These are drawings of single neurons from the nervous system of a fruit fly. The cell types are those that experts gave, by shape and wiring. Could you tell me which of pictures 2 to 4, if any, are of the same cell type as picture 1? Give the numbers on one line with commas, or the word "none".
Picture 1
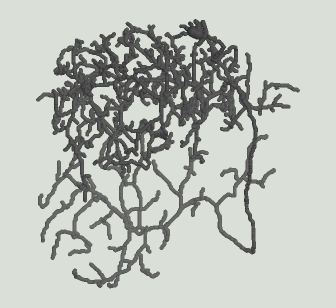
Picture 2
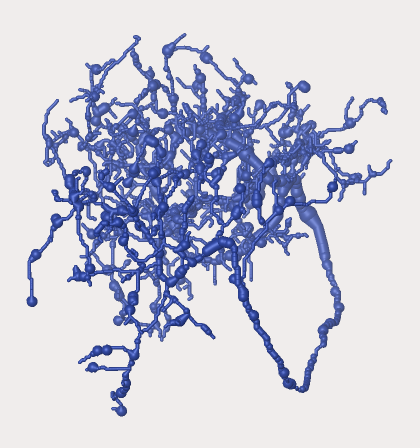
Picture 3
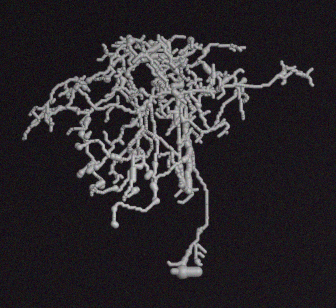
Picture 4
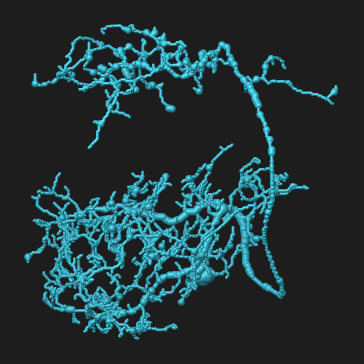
2, 4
